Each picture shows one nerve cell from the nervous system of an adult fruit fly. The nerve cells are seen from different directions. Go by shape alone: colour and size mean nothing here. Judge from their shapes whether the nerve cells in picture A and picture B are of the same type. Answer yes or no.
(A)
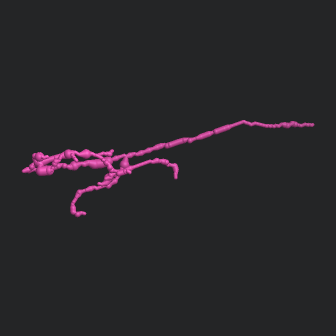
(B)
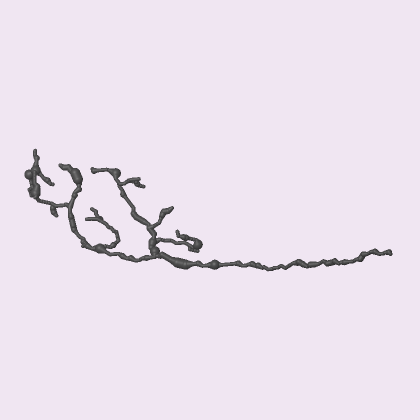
yes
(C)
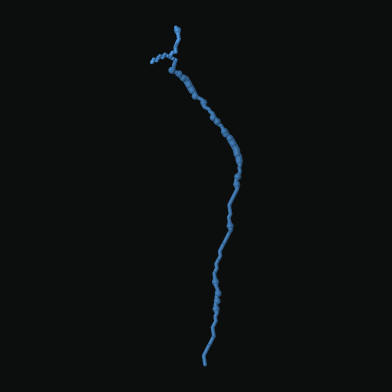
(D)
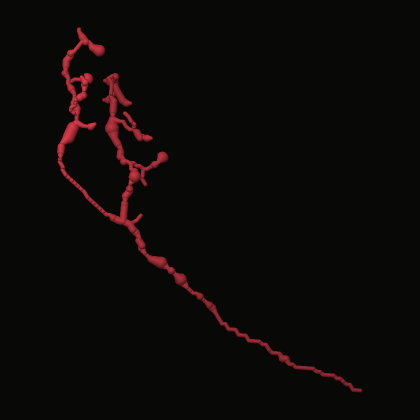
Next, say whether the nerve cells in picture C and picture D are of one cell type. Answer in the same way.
no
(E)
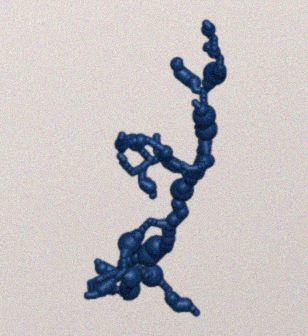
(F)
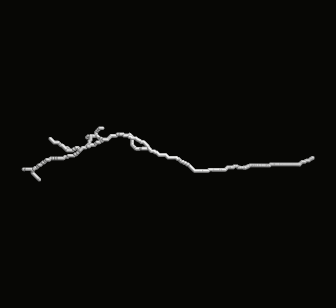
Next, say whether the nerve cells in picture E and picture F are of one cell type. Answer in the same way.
yes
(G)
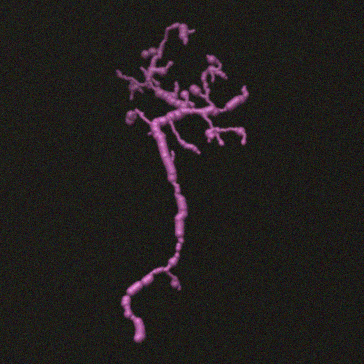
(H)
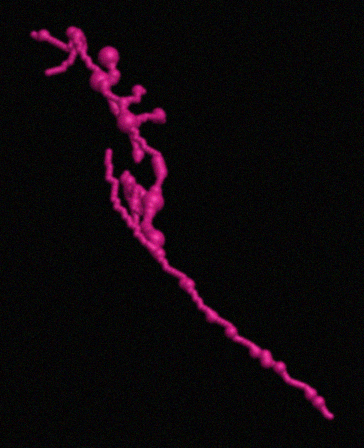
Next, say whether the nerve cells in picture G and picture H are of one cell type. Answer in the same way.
no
